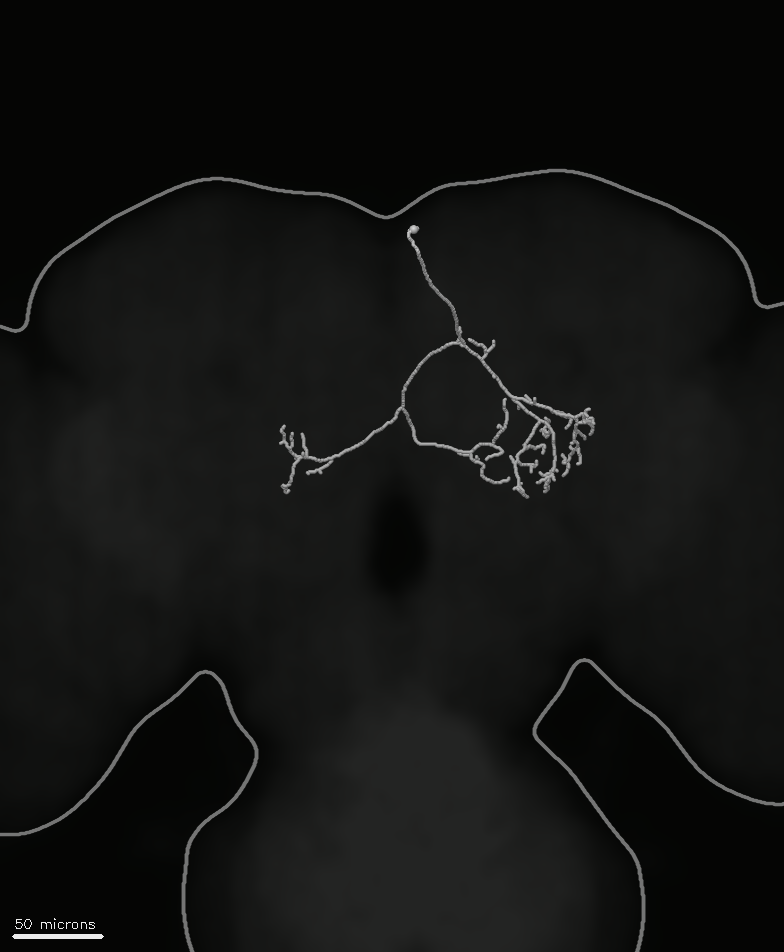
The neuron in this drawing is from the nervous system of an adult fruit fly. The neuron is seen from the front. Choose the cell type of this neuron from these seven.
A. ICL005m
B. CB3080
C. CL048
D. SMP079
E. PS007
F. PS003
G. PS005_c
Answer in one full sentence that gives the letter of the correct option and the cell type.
The neuron, by cell type, is PS007, option E.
